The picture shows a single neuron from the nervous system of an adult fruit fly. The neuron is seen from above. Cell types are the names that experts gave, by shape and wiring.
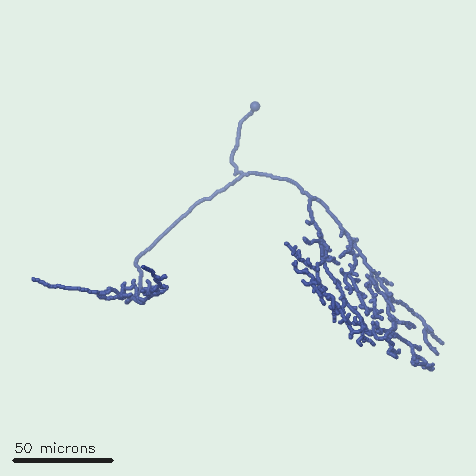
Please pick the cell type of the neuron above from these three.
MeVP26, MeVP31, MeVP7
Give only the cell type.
MeVP31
